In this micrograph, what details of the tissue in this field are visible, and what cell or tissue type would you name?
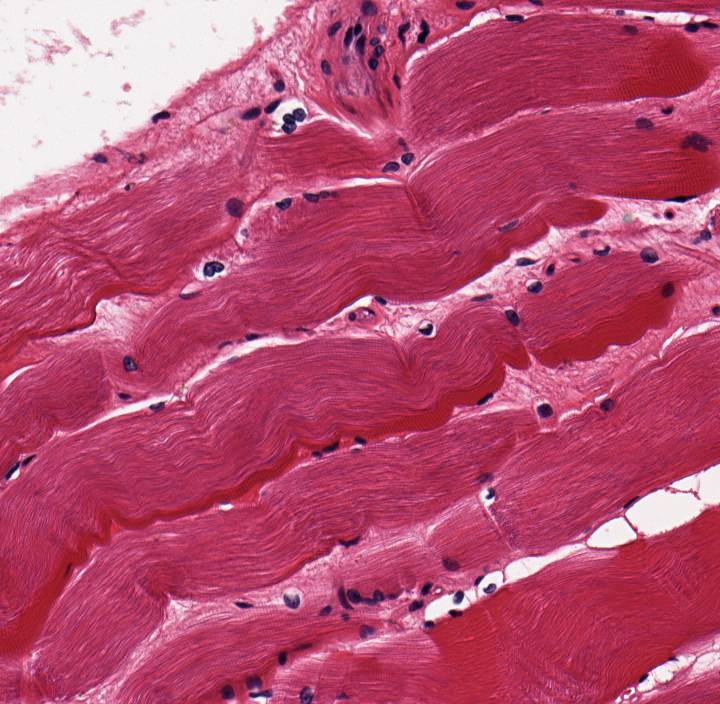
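Long fibres run diagonally in parallel bands, I notice, from the lower left toward the upper right. Their cytoplasm is deep pink-red throughout, with a wavy, finely rippled fibrillar texture along their length. Small dark nuclei sit at the fibre edges and in the spaces between fibres, not in the centres. This is skeletal muscle.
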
